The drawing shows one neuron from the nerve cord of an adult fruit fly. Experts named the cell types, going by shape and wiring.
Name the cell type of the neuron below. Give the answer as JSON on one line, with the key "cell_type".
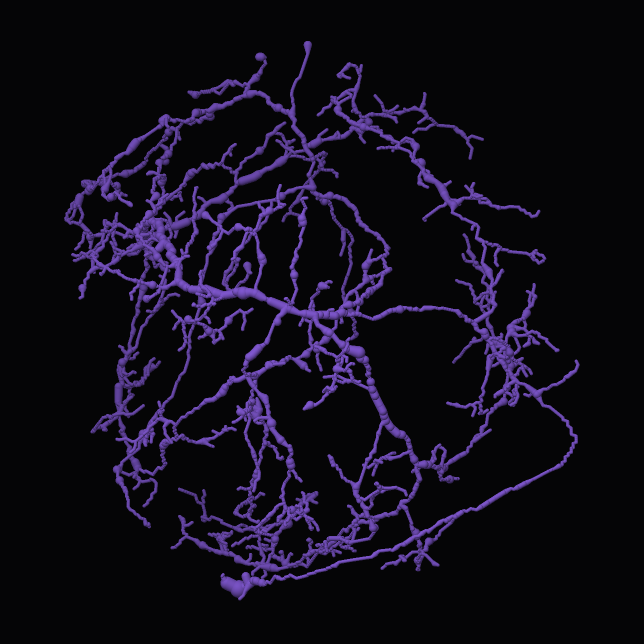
{"cell_type": "IN04B011"}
